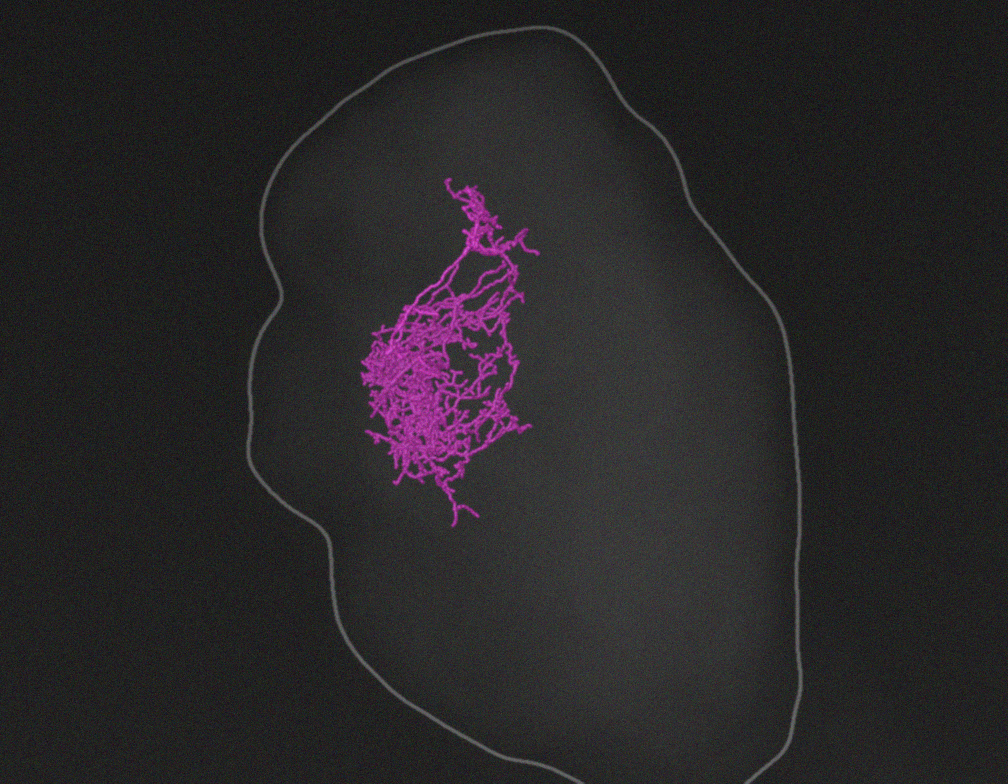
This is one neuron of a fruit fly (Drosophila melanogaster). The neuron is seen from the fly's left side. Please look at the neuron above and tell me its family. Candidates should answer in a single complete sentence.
This neuron belongs to the family hemilineage VLPl2_medial.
